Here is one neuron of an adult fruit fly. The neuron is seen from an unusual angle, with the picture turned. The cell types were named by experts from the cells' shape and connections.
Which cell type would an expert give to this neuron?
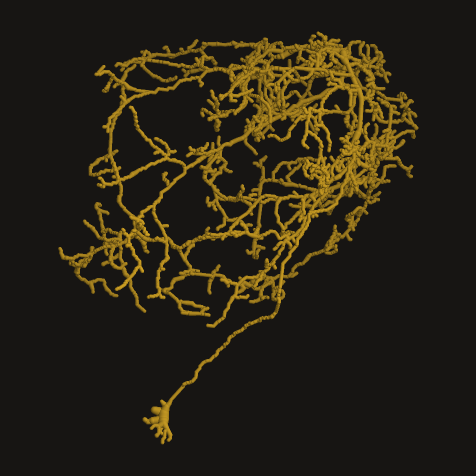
IN17A019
